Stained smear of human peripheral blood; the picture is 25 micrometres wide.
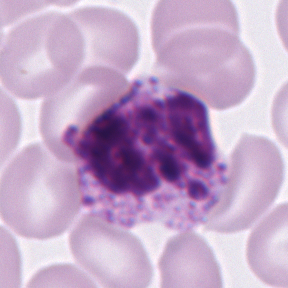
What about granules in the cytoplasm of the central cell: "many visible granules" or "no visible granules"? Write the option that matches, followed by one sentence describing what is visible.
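Many visible granules. The cytoplasm holds many coarse dark purple granules.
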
